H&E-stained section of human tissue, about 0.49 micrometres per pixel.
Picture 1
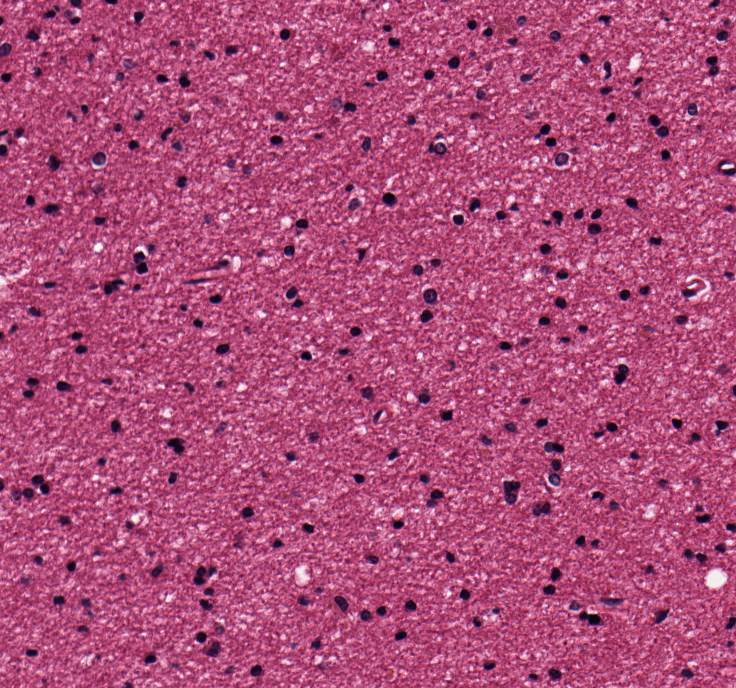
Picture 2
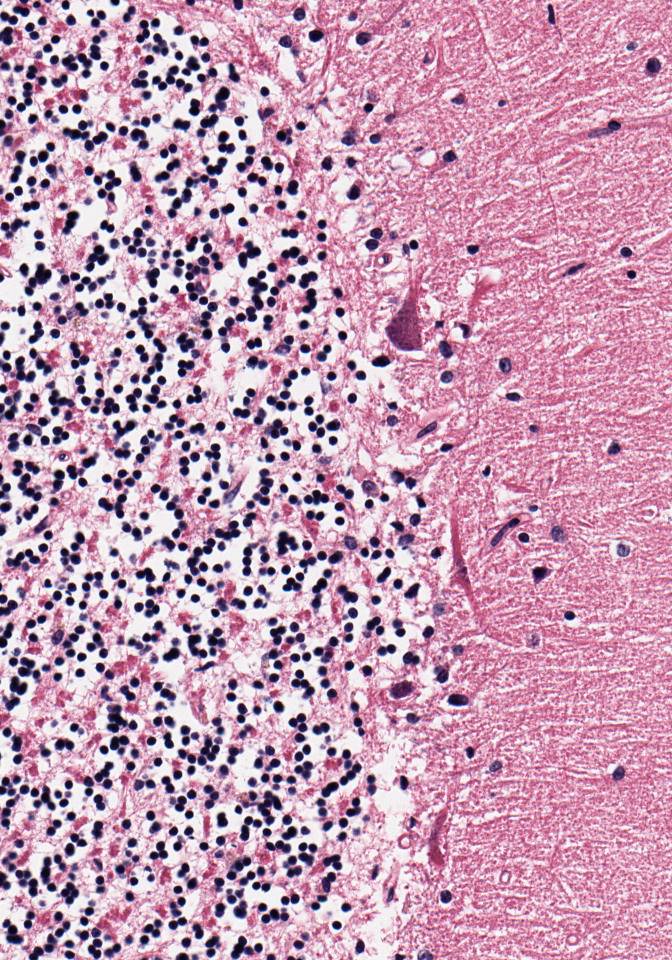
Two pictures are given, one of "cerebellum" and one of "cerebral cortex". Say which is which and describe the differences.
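Here, picture 1 is cerebral cortex; picture 2 is cerebellum. The cerebral cortex is a continuous, finely granular pink matrix with fairly evenly scattered nuclei and no organised units. Most nuclei are small, round and densely dark, several sitting inside a clear halo, and most cells show little or no cytoplasm around them. The cerebellum instead shows a left and a right layer. The left is packed with granule cells, whose nuclei are small, round and dark with scant cytoplasm, and holds small pink acellular islands. Large neurons along the border are few and widely spaced, not a continuous row. The right layer is finely fibrillar pink neuropil with only scattered small nuclei.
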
